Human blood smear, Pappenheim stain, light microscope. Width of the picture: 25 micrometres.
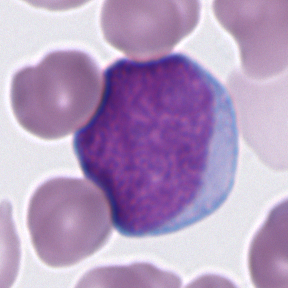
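Myeloblast, the central cell in this blood smear. Look first at the nucleus: a single unlobed mass, about 16 by 11 micrometres, with finely stippled chromatin spread evenly across it. The cytoplasm is pale blue and forms only a narrow crescent on the right side. The whole cell is about 16 micrometres across.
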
